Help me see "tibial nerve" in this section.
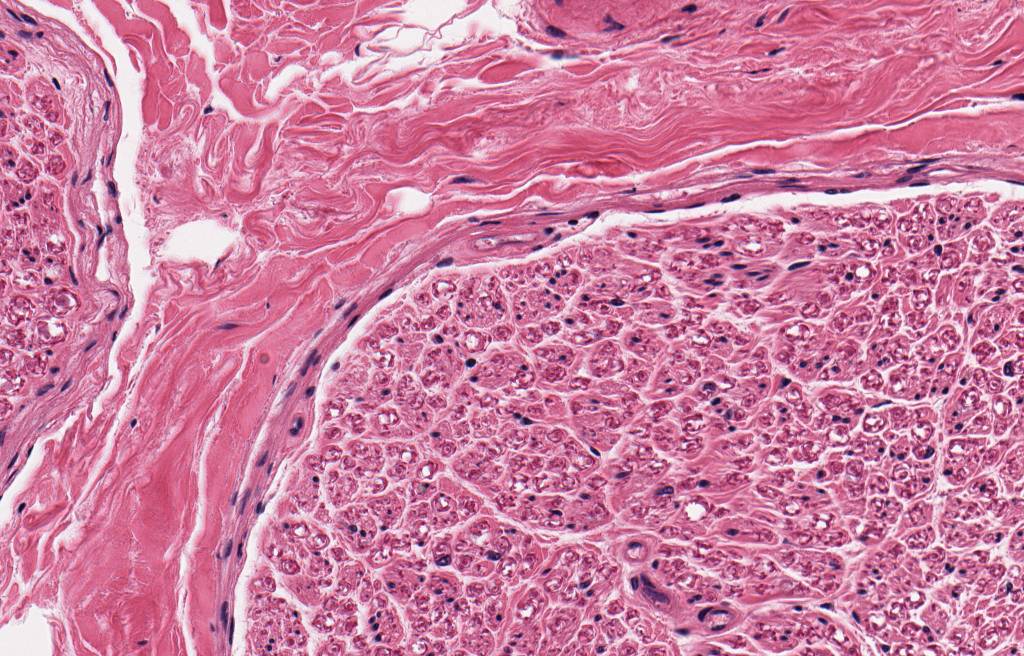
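This is the tibial nerve.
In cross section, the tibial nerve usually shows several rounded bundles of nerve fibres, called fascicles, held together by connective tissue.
Here a large rounded bundle fills the lower right, a second one's edge shows at the left margin, and wavy dense pink collagen lies between them; that fits. Within the large bundle the fibres are cut across as many small round profiles. A sheath of several flattened cell layers with elongated dark nuclei curves along its upper left border.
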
